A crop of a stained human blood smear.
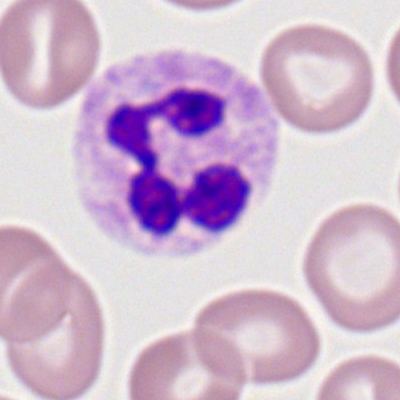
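Segmented neutrophil, the cell in the middle of this stained blood smear. Its cytoplasm is abundant and pale pinkish-lilac, filled with fine, faint granules, with no vacuoles among them. You won't find any nucleoli in the nucleus either.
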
